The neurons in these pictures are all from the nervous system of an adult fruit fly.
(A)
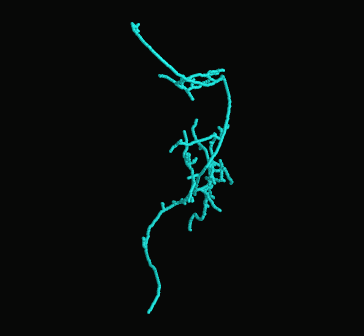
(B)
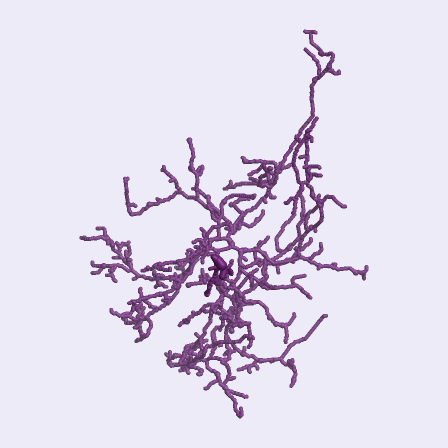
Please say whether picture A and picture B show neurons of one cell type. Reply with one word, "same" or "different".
different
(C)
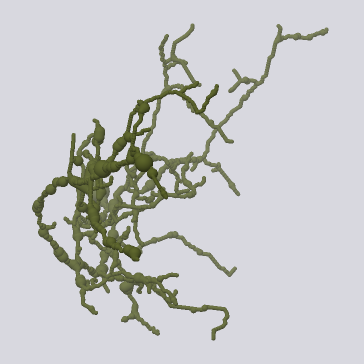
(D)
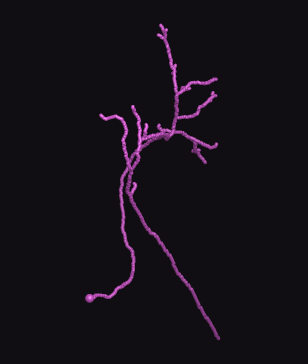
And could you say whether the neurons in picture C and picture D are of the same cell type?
different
